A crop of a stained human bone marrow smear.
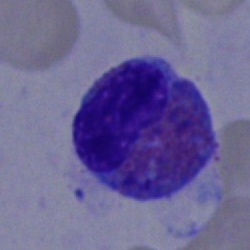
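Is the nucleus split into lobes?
No; it is a single undivided mass, lying toward the left side.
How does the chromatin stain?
Dense and dark purple.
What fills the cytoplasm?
Many fine reddish-pink granules.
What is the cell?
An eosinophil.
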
